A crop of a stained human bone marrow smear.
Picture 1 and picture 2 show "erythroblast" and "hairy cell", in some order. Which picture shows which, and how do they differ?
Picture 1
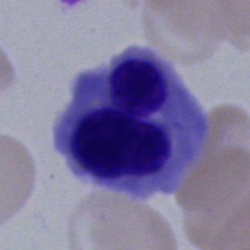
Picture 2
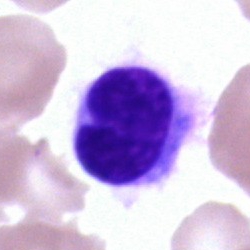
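The first image shows an erythroblast; the second shows a hairy cell. The erythroblast contains two nuclear masses, both dense and dark purple throughout, with no nucleoli in either.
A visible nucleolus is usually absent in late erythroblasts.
The hairy cell has a single nucleus that fills most of the cell, with a deep notch cutting into its left side and dense, dark purple, coarsely clumped chromatin. Around the erythroblast's nuclear masses runs a moderate rim of pale lilac-blue cytoplasm.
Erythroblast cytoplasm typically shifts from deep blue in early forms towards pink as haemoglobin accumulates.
In the hairy cell, the pale blue-lilac cytoplasm is scant and forms its widest rim on the right side of the nucleus.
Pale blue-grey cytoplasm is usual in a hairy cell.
Both outlines are irregular, but the erythroblast has blunt angular bulges, whereas the hairy cell has small pointed tags of cytoplasm at its top and bottom. Neither cytoplasm shows distinct granules, and the erythroblast also shows no vacuoles.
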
